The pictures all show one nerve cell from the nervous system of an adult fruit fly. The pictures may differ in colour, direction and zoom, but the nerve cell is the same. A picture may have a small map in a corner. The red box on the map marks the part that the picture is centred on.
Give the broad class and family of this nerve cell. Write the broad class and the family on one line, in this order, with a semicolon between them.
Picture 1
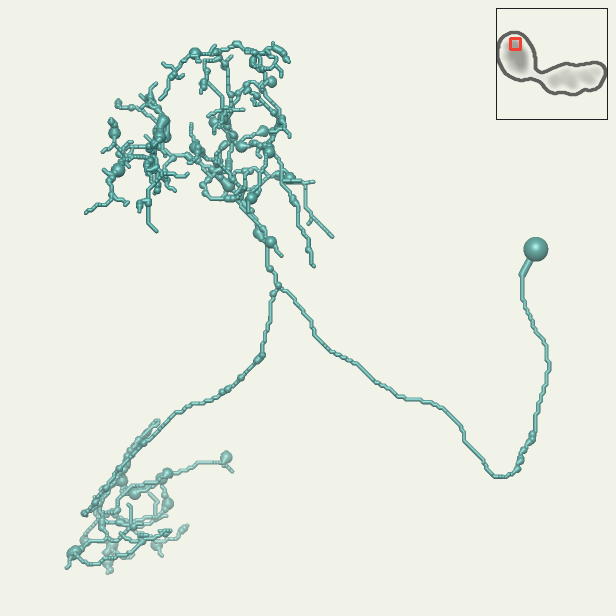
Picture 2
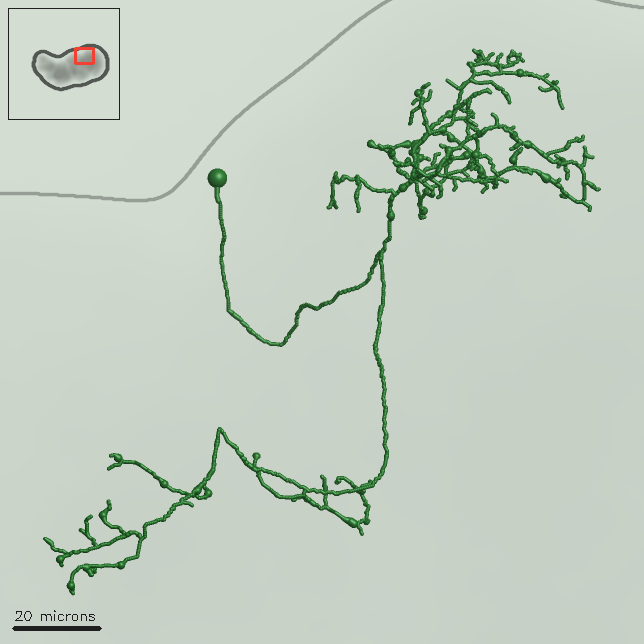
central-brain intrinsic neuron; hemilineage SIPp1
